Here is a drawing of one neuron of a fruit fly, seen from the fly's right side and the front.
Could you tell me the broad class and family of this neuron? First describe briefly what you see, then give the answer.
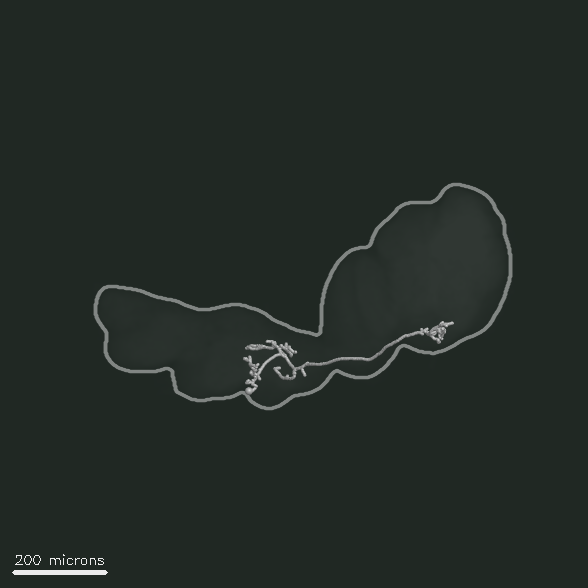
From left to right in the picture it spans about 450 microns. As drawn here it is more than twice as wide as it is tall. Its broad class is ascending neuron. The family is hemilineage 12B.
